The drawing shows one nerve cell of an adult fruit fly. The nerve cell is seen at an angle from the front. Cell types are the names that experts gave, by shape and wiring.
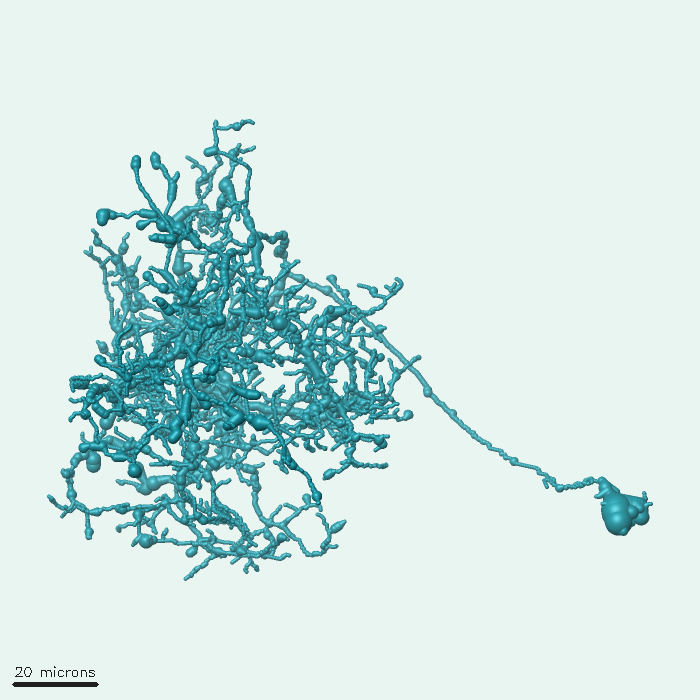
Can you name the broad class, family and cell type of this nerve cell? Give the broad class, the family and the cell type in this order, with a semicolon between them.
nerve-cord intrinsic neuron; hemilineage 26X; IN26X001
